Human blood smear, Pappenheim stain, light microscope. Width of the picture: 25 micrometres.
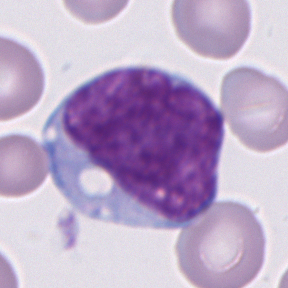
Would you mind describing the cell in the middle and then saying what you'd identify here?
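Look first at the cytoplasm: its blue is deeper along the outer edge than near the nucleus. You'll find no granules in it. Below and to the left of the nucleus, a round, clear vacuole sits in the cytoplasm. Now trace the outline, and notice that it's smooth, with no surface projections. This cell is a myeloblast.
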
